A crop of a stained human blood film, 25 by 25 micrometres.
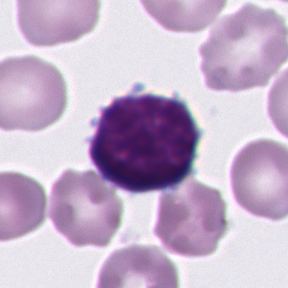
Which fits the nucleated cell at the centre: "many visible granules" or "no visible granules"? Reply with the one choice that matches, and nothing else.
No visible granules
